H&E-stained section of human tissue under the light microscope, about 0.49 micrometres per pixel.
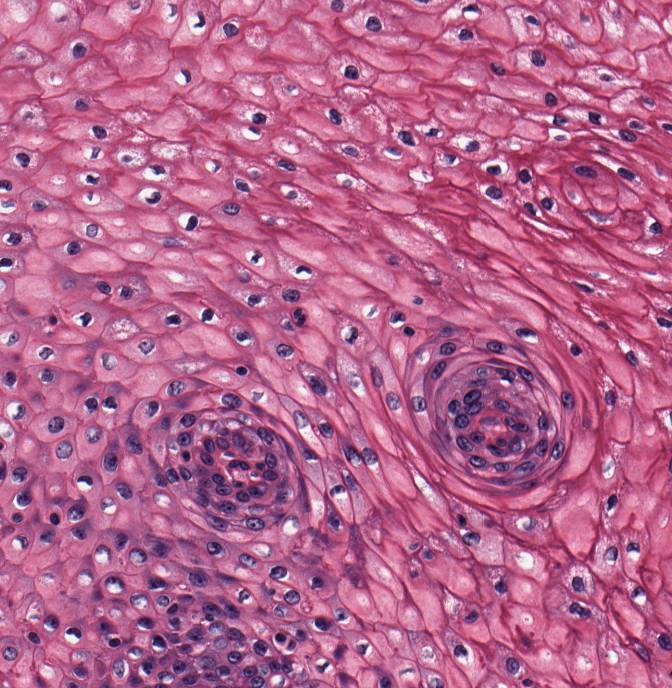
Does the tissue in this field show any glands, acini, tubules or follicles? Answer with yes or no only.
No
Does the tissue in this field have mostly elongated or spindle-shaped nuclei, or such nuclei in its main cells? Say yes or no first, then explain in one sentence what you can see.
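No. Most nuclei are small, round and fairly uniform, many sitting in a clear perinuclear halo.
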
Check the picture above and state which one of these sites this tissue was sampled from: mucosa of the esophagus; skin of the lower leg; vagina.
mucosa of the esophagus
